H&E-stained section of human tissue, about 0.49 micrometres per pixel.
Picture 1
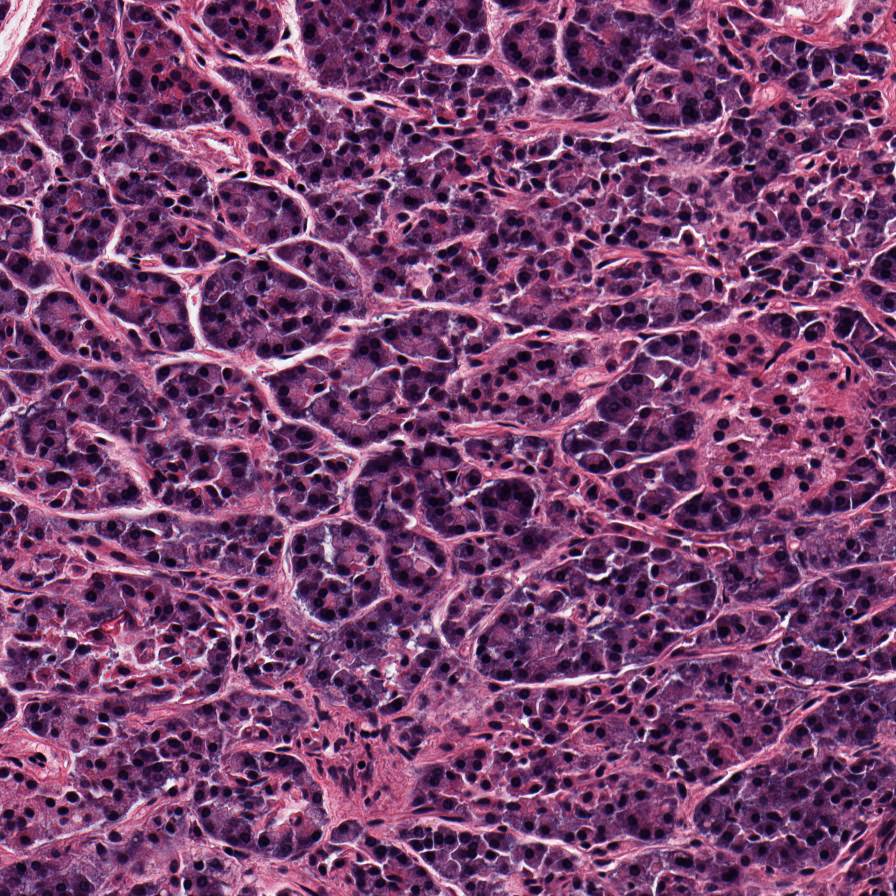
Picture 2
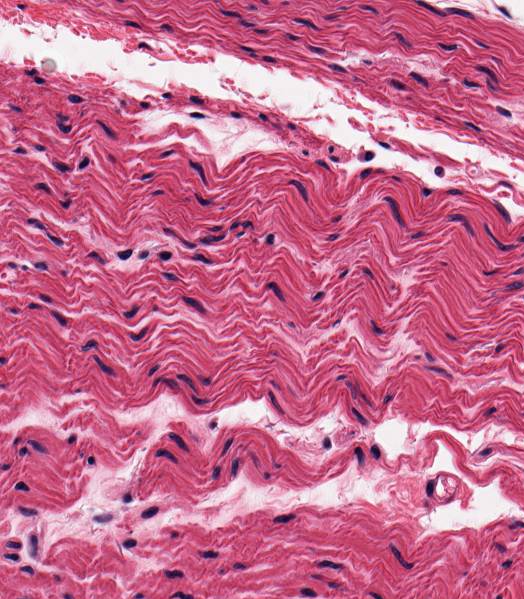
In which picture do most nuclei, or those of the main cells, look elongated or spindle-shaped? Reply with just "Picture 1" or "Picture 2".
Picture 2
